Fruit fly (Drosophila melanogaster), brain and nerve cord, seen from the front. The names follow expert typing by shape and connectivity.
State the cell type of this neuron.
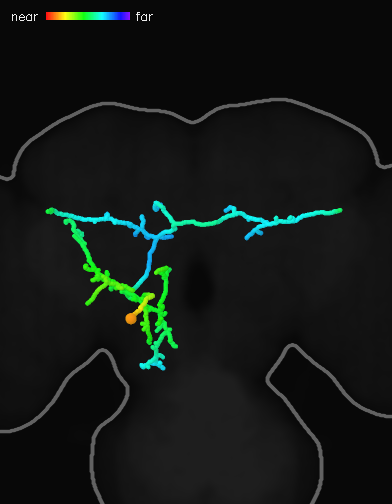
SAD046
